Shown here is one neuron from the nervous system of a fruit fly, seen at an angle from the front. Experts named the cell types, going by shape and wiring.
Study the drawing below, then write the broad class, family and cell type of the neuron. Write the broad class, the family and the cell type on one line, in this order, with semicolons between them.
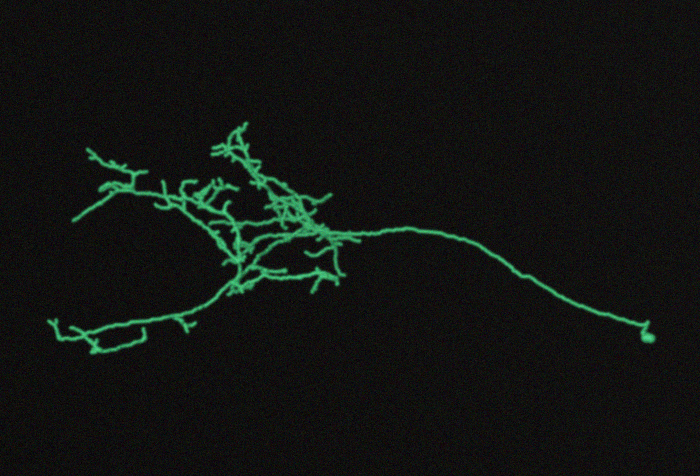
central-brain intrinsic neuron; hemilineage DM6_posterior; CB2059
